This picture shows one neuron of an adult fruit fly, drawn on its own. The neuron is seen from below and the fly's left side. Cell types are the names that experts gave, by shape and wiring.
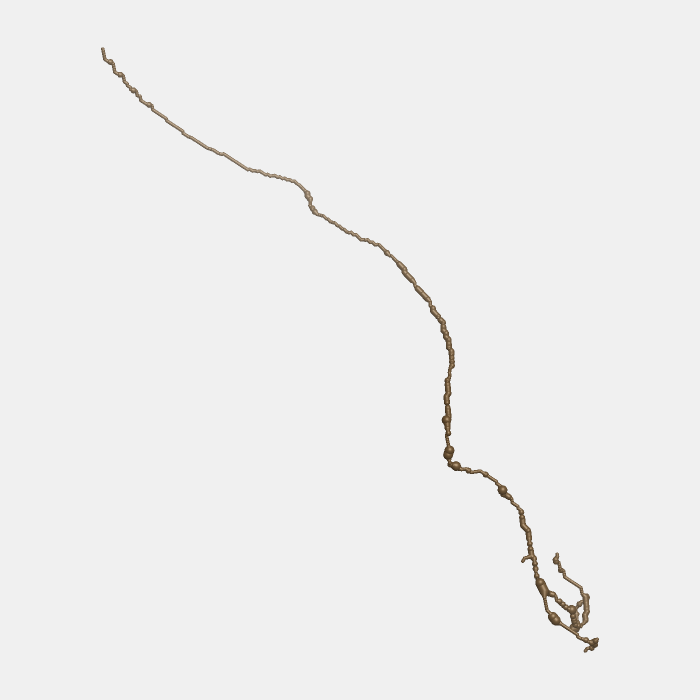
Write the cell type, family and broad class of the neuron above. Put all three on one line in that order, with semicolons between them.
WG1; class gustatory; sensory neuron entering the nerve cord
